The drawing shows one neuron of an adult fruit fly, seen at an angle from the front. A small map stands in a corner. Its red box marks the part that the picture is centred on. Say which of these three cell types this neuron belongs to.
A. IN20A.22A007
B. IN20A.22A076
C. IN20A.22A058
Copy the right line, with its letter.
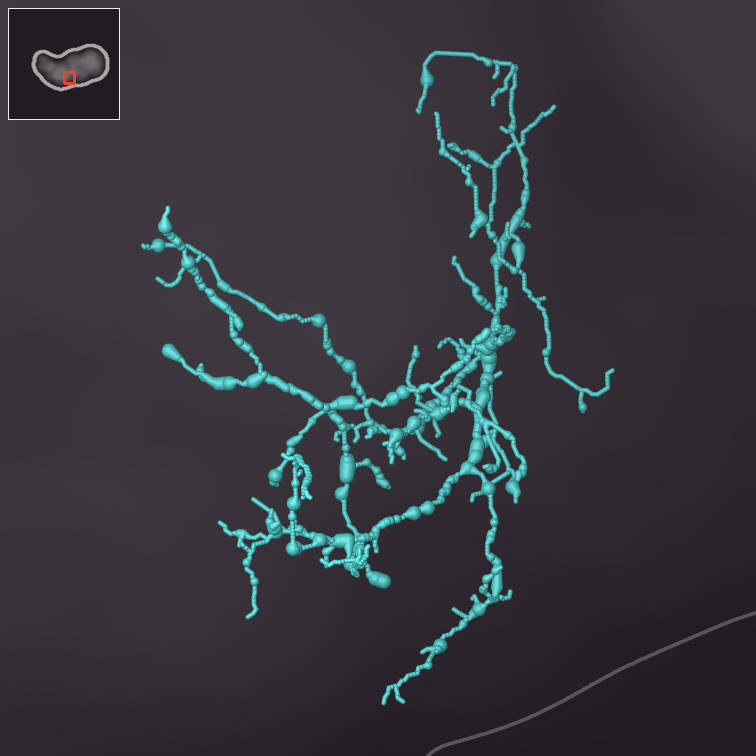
B. IN20A.22A076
